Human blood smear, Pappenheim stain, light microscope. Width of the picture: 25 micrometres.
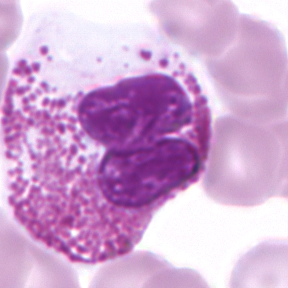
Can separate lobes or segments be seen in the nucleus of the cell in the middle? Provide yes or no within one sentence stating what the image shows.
Yes, this cell has a nucleus made up of distinct lobes or segments.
